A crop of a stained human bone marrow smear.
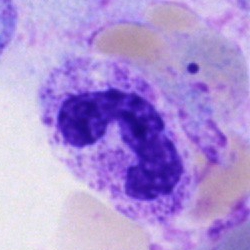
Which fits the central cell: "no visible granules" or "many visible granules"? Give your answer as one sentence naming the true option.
Many granules can be seen in the cytoplasm of the cell.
